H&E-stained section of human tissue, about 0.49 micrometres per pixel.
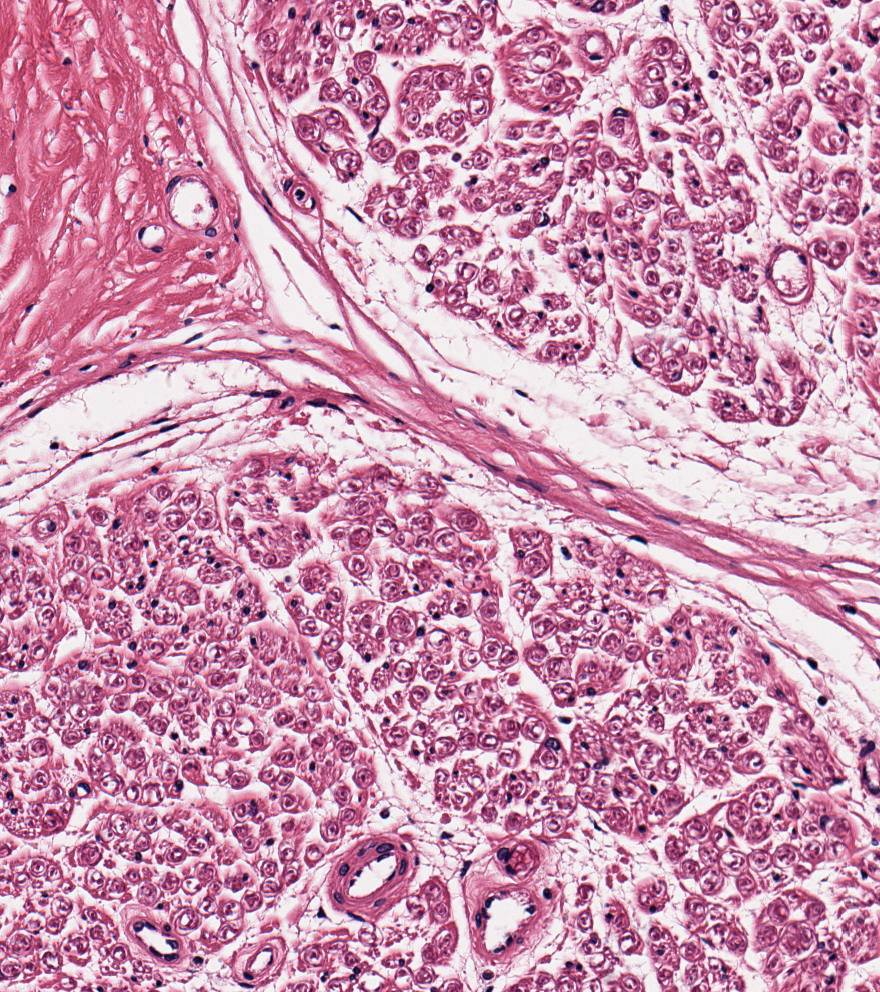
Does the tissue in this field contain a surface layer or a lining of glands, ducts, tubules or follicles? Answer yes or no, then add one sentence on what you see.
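No. No epithelium is present anywhere in the field.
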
